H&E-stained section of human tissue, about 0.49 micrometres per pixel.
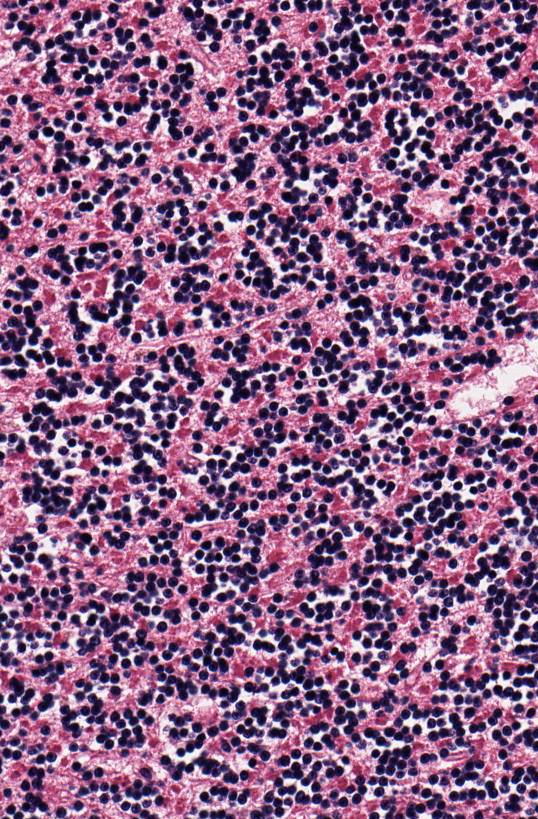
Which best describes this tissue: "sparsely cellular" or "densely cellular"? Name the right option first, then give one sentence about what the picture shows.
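Densely cellular. Small round dark nuclei fill the whole field evenly, with no layer or border crossing it.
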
